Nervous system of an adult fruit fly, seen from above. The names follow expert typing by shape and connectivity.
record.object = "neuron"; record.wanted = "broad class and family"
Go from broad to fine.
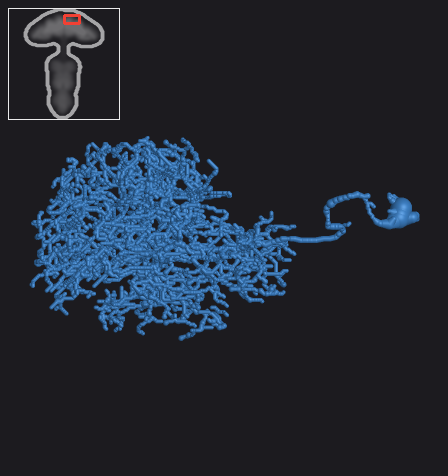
central-brain intrinsic neuron; hemilineage ALl1_dorsal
